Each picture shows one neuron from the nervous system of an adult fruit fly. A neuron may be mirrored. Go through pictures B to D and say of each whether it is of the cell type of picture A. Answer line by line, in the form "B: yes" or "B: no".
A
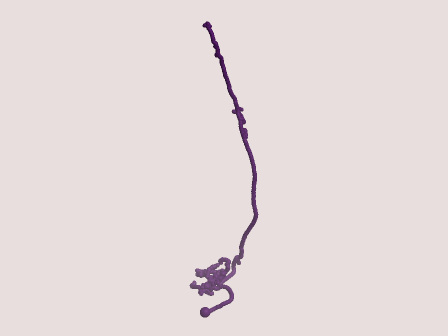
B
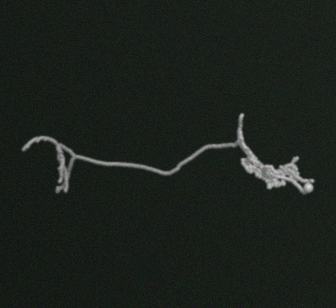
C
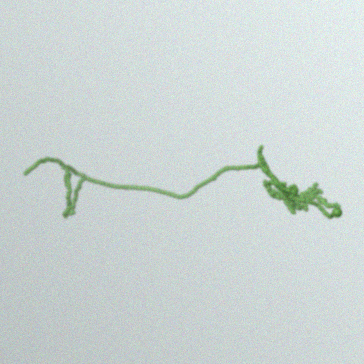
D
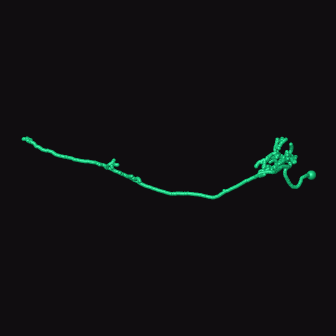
B: no
C: no
D: yes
